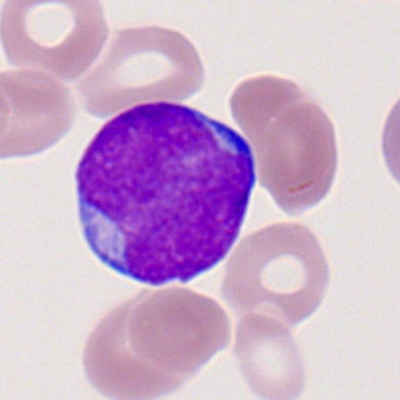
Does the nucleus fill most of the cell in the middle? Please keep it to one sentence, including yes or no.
Yes, the nucleus occupies most of the cell, leaving scant cytoplasm.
